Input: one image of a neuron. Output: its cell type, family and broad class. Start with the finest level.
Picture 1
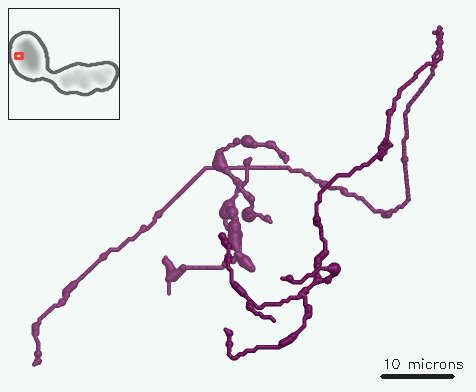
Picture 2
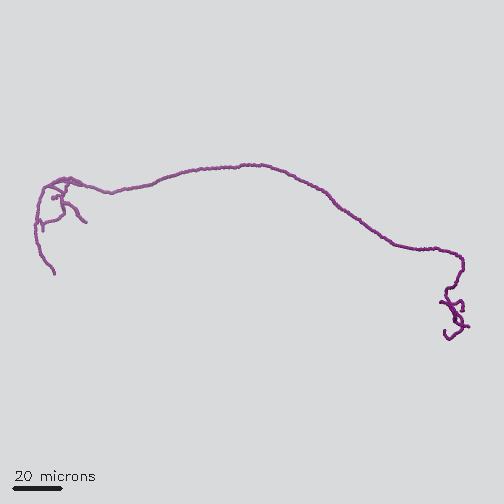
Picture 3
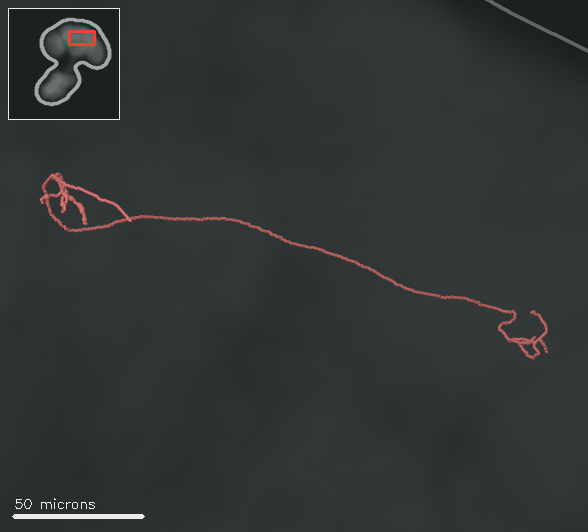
ORN_VL2a; class olfactory; sensory neuron entering the brain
